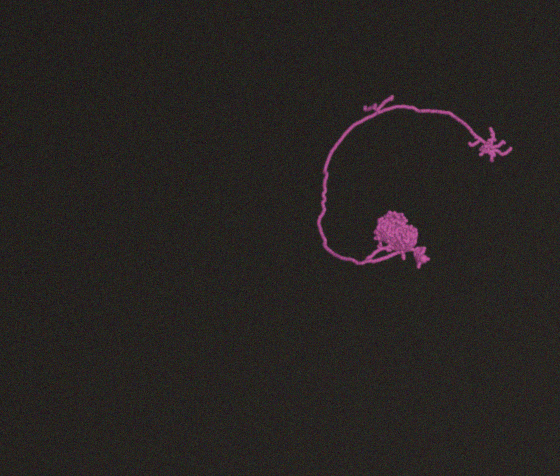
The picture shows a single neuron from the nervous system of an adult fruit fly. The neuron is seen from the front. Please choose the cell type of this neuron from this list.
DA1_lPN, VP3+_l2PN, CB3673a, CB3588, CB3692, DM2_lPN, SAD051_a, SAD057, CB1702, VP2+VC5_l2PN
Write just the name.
DA1_lPN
